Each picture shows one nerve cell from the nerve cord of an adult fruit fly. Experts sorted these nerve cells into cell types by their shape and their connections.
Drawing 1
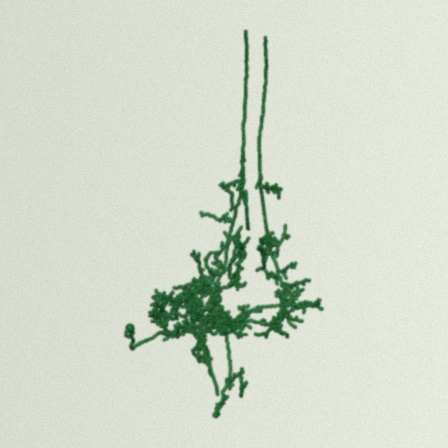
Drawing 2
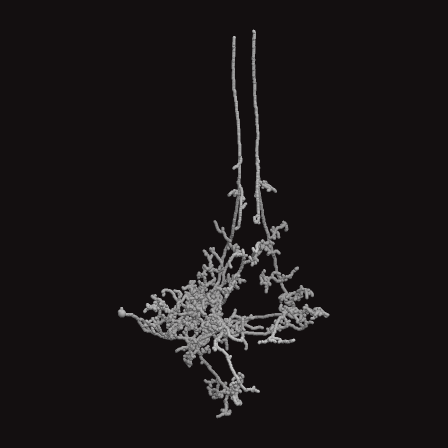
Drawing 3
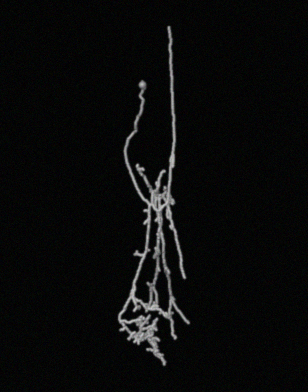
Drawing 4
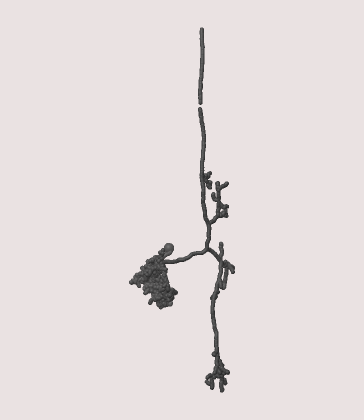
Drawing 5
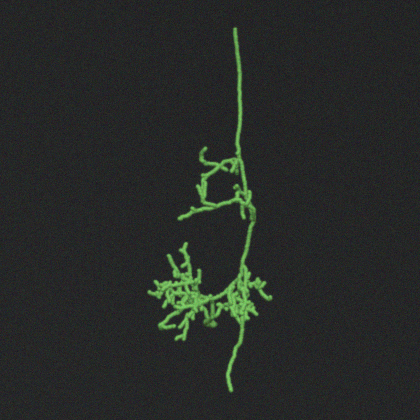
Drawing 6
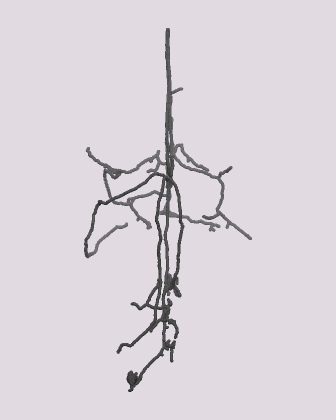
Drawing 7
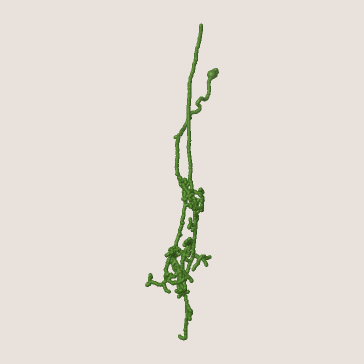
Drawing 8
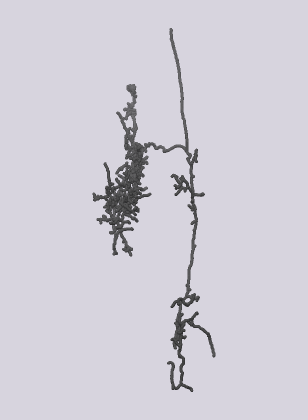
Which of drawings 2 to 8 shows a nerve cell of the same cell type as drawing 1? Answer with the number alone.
2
